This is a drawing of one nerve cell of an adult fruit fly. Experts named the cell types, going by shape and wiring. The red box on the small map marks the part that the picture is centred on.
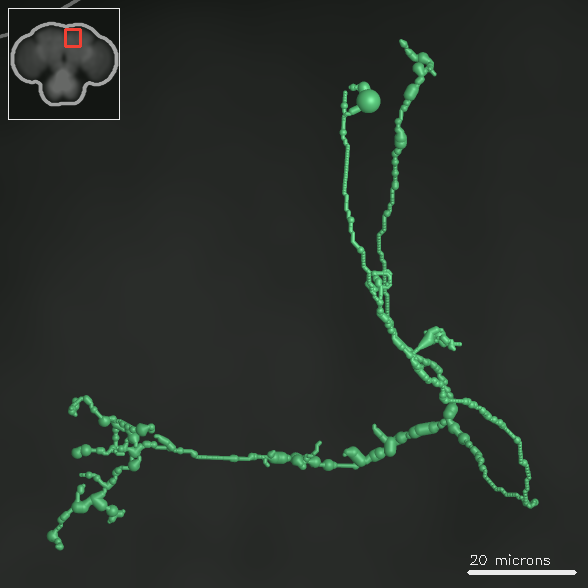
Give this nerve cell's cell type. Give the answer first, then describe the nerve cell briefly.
Its cell type is KCa'b'-ap1. This is a central-brain intrinsic neuron. By the scale bar it is about 95 microns tall in this view. In this view it is about as wide as it is tall.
